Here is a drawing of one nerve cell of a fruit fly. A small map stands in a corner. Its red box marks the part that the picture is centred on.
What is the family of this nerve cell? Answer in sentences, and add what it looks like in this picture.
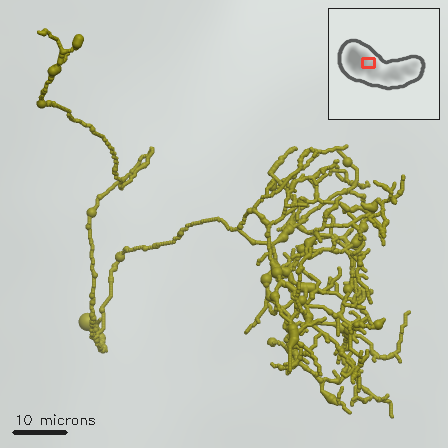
Its family is LC. It is a visual projection neuron. The cell body is at the lower left of the picture. From top to bottom in the picture it spans about 75 microns. Dozens of branch ends can be seen.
